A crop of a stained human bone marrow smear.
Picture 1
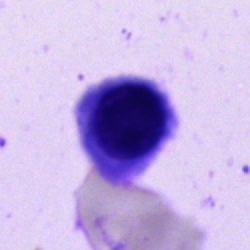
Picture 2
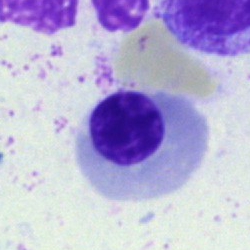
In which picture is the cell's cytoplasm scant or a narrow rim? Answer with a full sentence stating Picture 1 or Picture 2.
In picture 1, the cell has scant cytoplasm.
